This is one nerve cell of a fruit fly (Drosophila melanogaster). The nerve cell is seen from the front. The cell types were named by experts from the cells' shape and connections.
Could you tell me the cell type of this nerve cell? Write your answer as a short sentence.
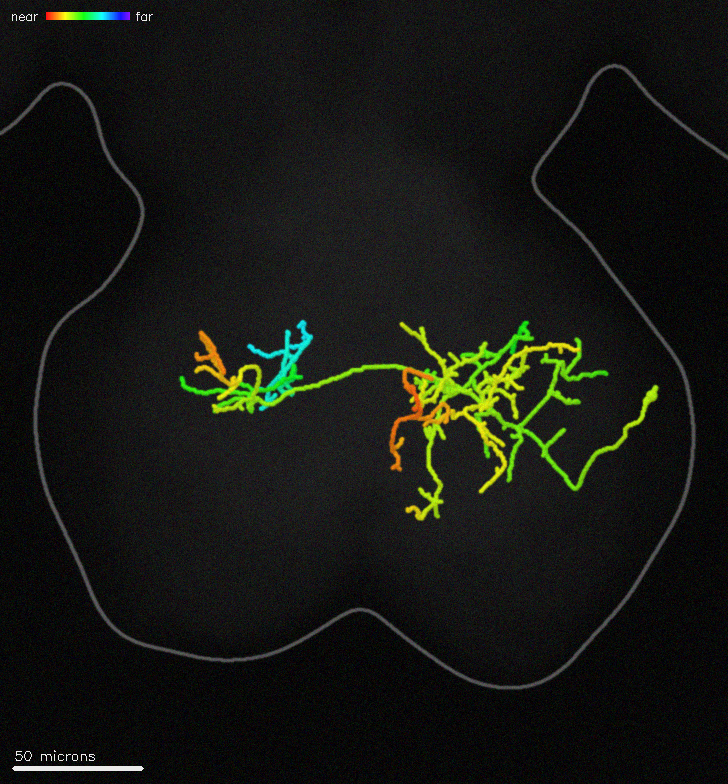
The cell type is IN08B067.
